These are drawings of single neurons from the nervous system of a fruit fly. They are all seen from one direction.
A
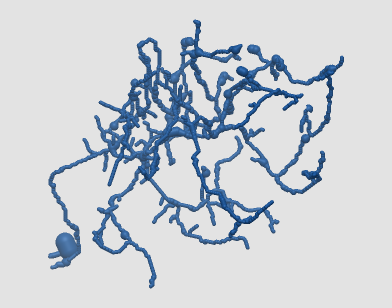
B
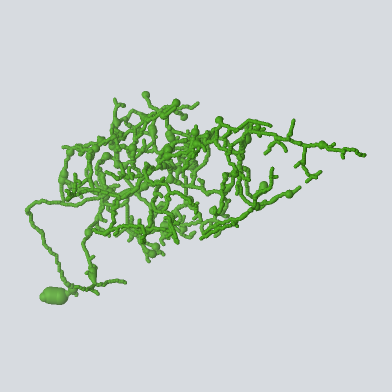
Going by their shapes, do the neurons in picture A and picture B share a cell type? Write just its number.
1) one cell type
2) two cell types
1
